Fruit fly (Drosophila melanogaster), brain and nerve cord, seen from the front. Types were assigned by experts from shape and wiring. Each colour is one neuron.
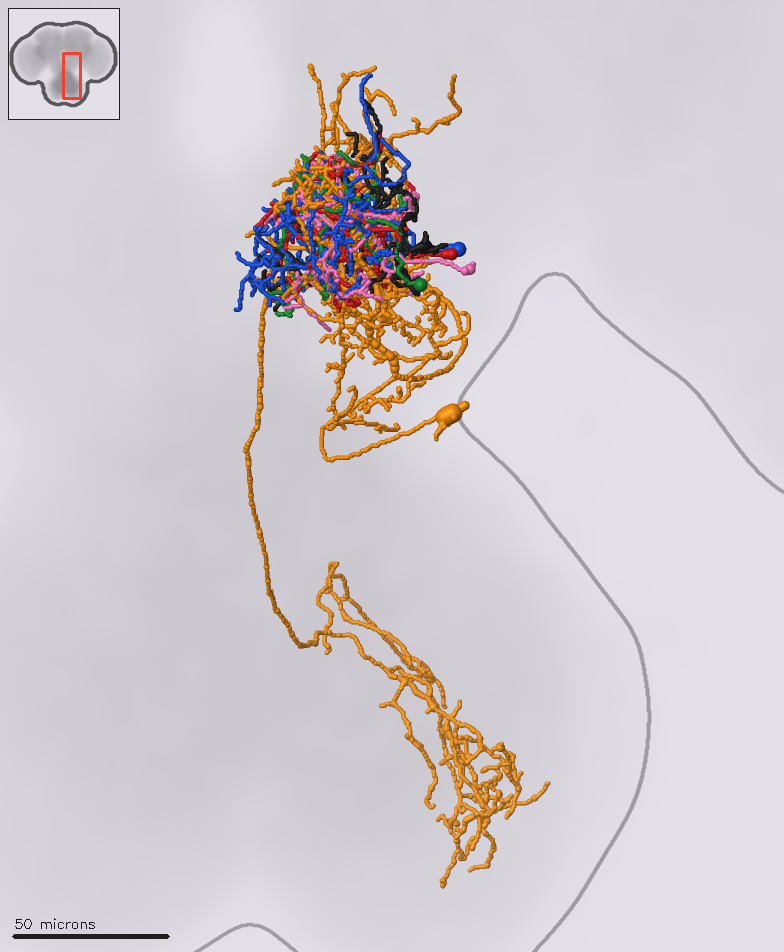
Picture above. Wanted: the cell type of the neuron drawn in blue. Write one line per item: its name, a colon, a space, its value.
cell type: GNG353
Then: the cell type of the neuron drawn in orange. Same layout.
cell type: DNg63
